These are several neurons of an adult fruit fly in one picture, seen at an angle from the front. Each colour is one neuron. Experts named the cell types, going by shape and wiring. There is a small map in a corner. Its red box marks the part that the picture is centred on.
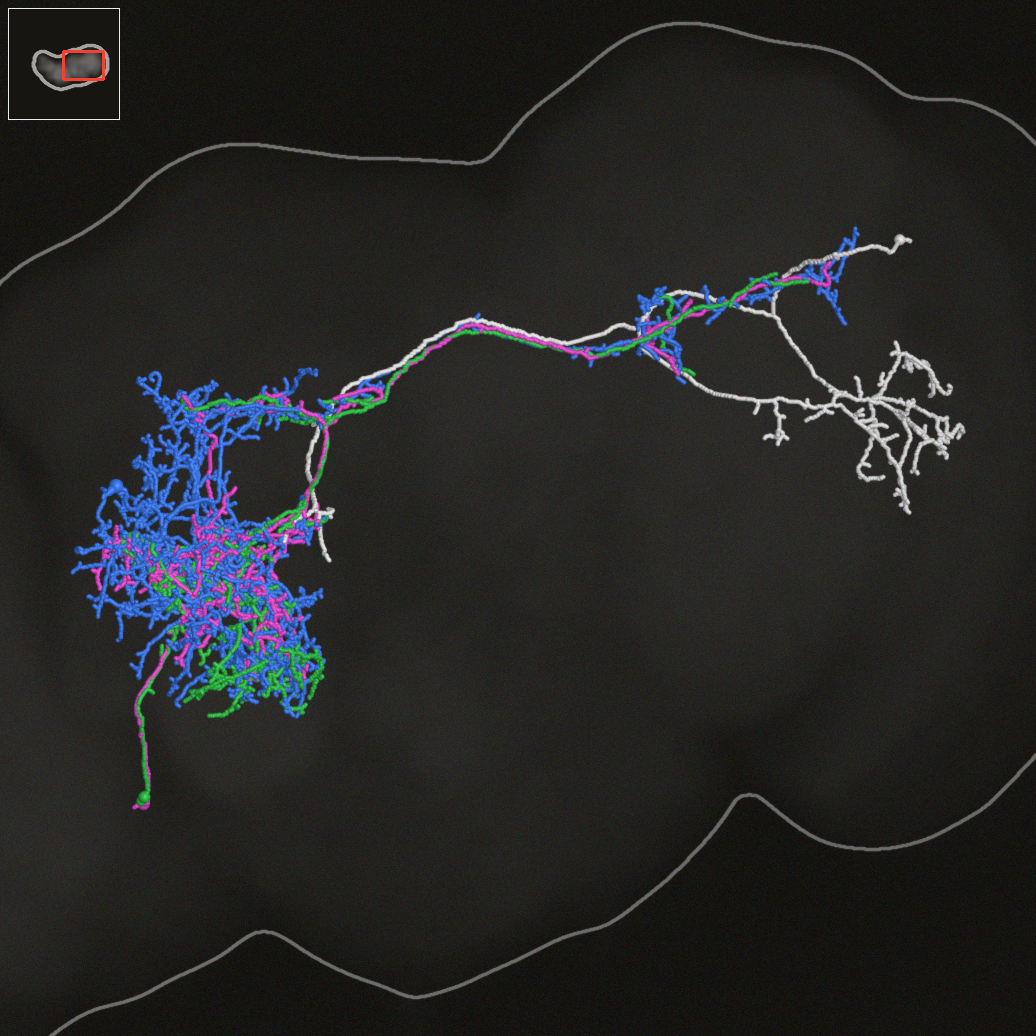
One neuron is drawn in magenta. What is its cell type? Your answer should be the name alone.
CB1189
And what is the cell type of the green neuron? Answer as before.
CB3530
